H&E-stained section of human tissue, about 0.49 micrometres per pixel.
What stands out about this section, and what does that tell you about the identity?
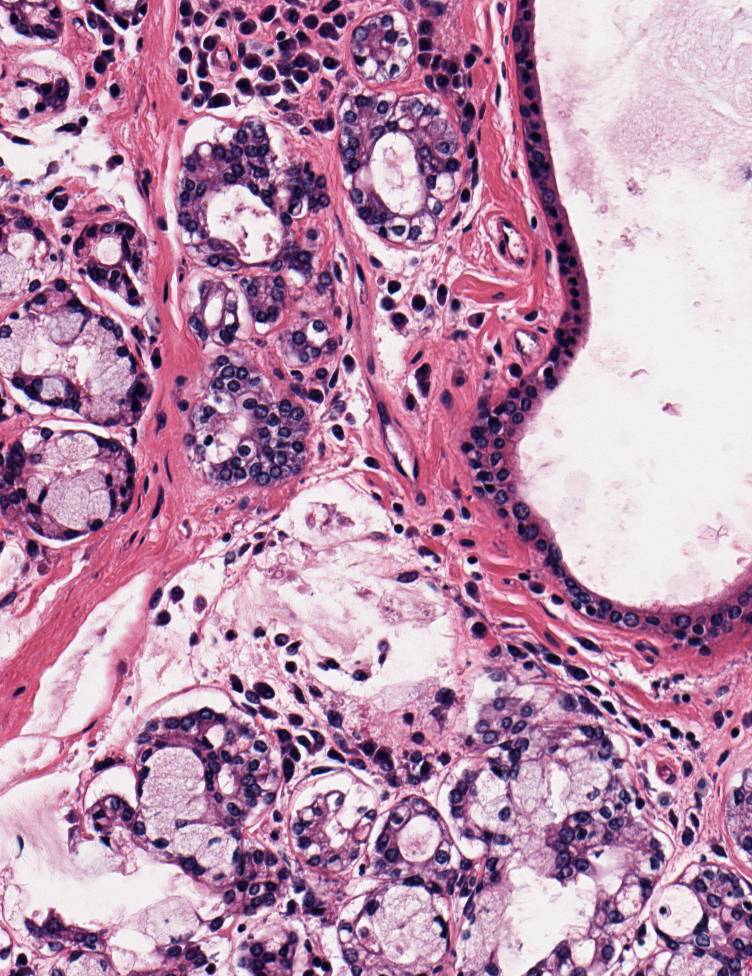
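First, layout: groups of small rounded glandular units fill the left side and lower part, with one large dilated duct upper right. Second, the duct: a thin epithelial lining of small dark-nucleated cells in about two layers. Third, the units: many cells have pale, foamy, grey-lilac cytoplasm filling their centres. Fourth, the stroma between units at field centre: loose and pale, with scattered nuclei. Name: minor salivary gland.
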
